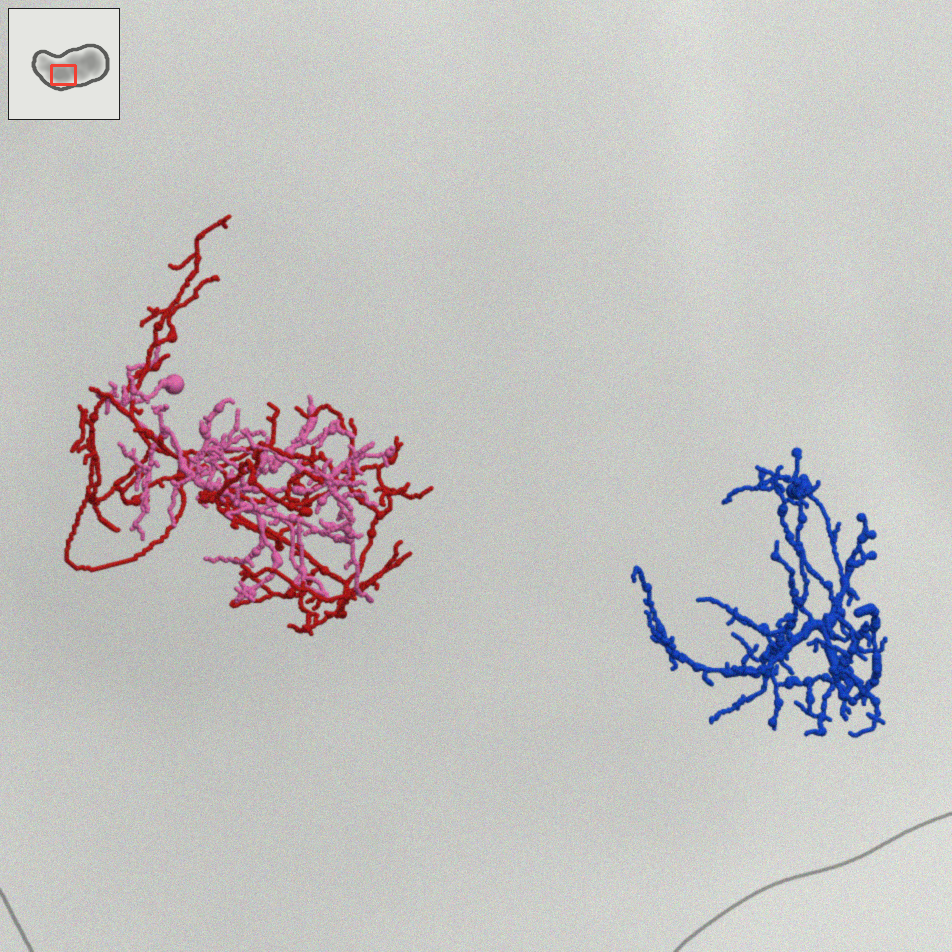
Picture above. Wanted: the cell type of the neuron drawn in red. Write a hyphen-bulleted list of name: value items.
- cell type: IN20A.22A078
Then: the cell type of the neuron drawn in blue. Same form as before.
- cell type: IN20A.22A053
